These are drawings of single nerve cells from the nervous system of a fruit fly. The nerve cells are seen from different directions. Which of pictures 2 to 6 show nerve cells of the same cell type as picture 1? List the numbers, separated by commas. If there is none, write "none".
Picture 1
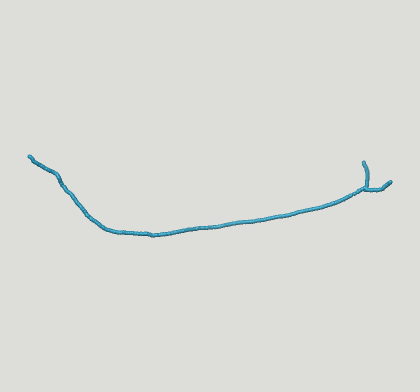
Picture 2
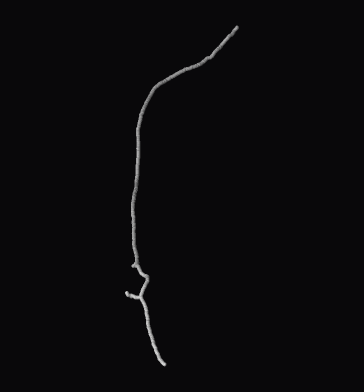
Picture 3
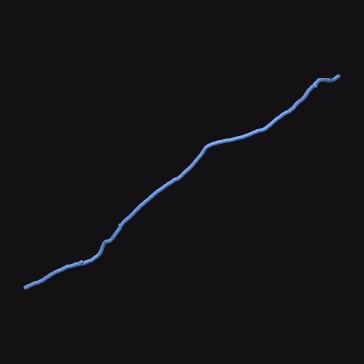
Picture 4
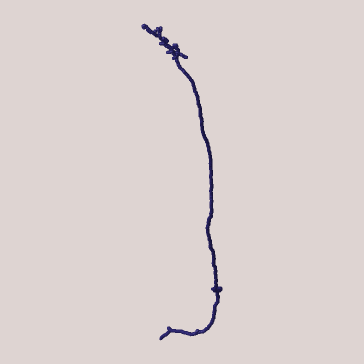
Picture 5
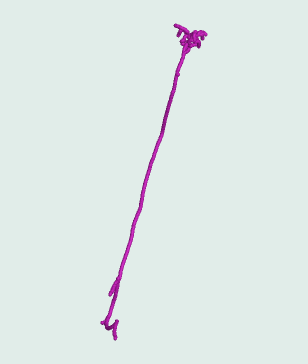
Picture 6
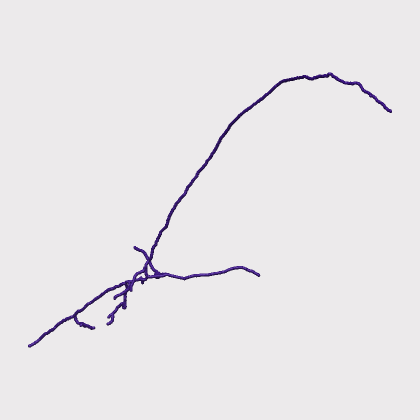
2, 3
